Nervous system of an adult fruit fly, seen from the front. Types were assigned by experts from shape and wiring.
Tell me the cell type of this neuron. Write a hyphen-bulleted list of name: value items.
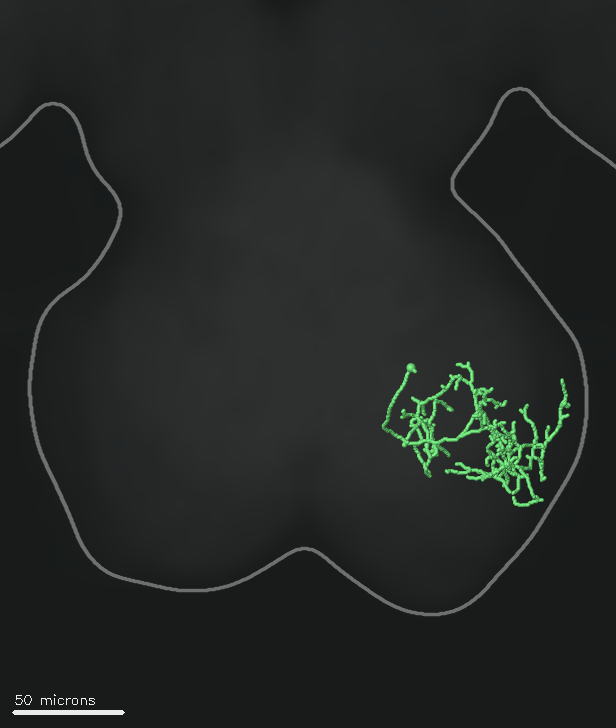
- cell type: IN09A033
